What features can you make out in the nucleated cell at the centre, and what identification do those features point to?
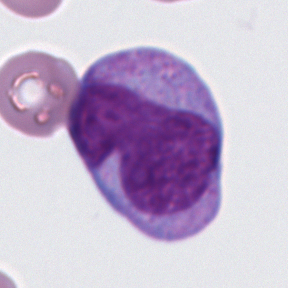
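Nucleus folded; a deep cleft of pale cytoplasm enters from its lower left side. Cell outline smooth and oval, no surface projections. Cytoplasm pale greyish-blue, with fine pinkish-purple granules scattered through it. This is an atypical promyelocyte.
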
